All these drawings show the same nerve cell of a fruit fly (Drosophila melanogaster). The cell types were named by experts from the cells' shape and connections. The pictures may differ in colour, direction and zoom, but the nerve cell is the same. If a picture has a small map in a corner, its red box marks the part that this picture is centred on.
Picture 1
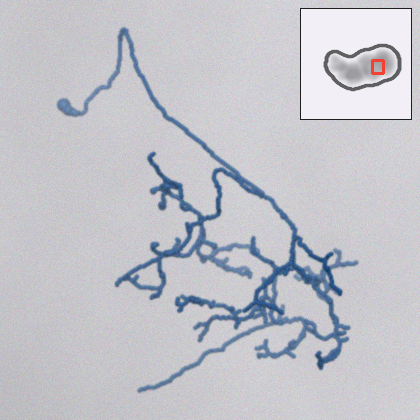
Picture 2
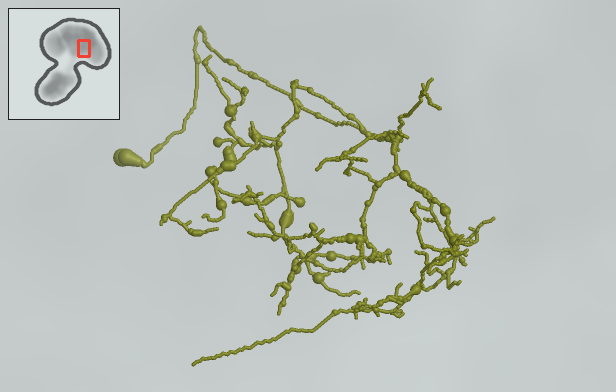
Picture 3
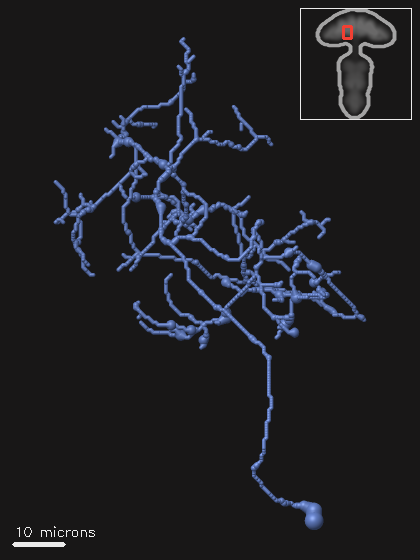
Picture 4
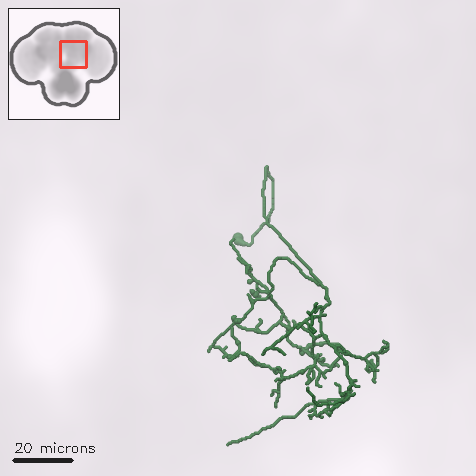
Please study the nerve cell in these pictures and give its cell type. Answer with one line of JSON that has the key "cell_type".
{"cell_type": "WED162"}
